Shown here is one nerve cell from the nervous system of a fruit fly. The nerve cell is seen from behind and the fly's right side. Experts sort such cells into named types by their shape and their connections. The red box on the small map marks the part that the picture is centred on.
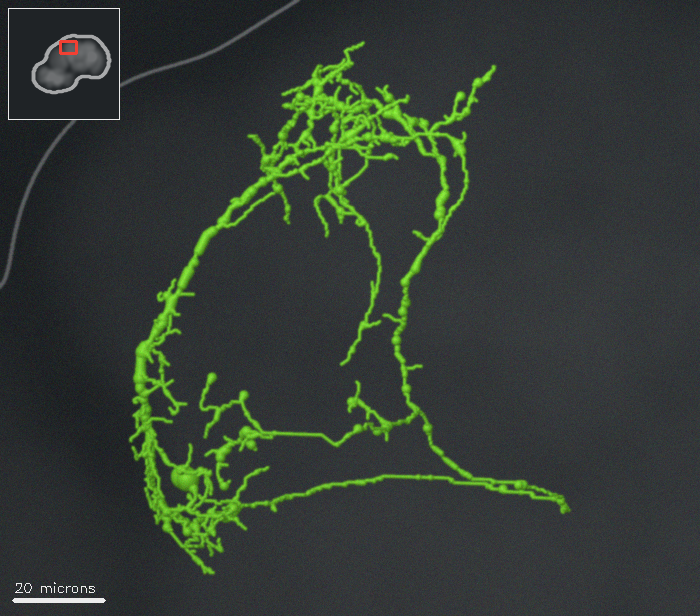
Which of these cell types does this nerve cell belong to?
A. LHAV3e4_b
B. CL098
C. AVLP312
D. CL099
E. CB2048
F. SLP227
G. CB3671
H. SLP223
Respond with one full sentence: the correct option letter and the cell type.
It is SLP223, given as option H, that the nerve cell is by cell type.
